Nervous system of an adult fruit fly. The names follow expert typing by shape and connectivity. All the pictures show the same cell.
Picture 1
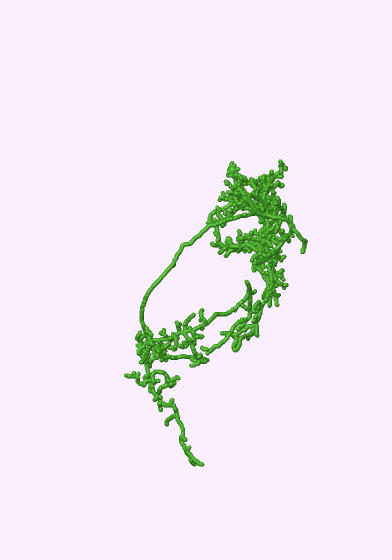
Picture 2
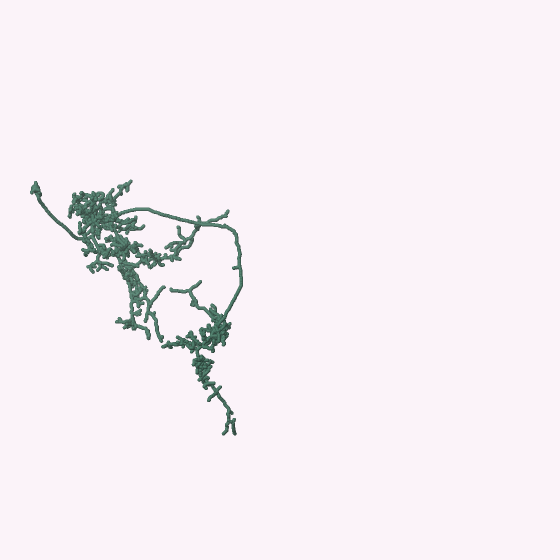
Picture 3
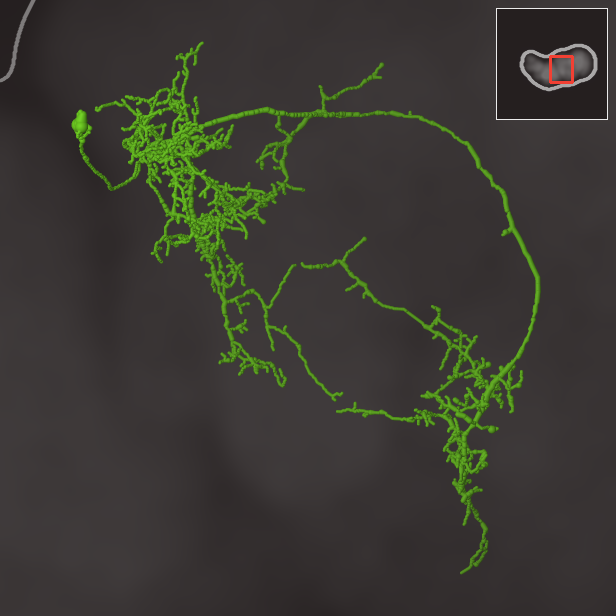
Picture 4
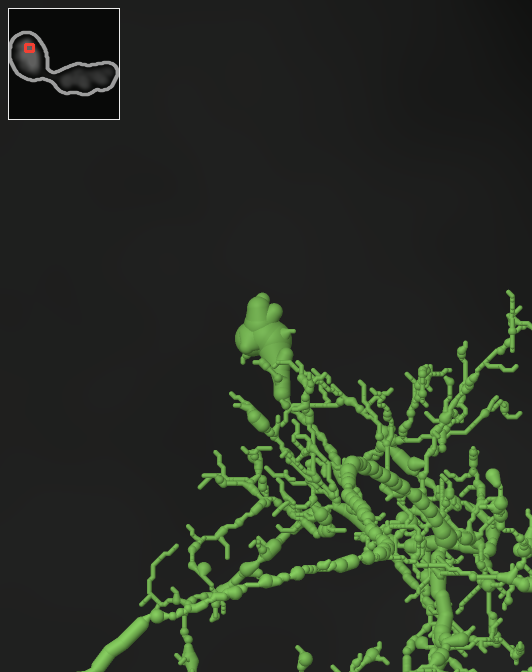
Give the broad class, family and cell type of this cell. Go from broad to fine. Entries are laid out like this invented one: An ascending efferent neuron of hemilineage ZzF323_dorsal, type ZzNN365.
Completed: A central-brain intrinsic neuron of hemilineage LHl4_posterior, type PLP096.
